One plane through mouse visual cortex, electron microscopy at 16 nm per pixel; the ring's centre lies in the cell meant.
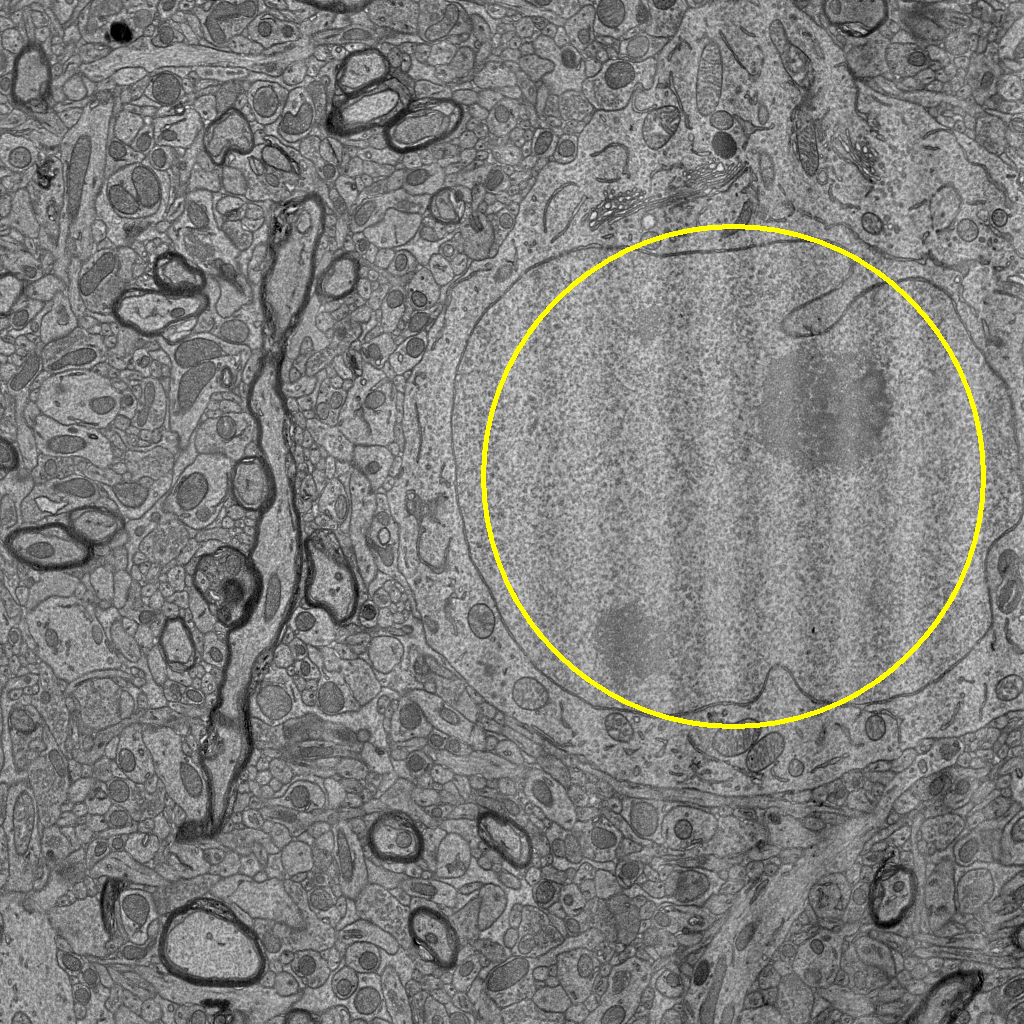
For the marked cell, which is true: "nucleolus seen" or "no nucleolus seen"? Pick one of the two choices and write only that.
Nucleolus seen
